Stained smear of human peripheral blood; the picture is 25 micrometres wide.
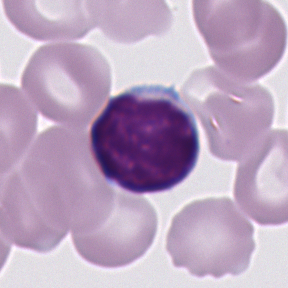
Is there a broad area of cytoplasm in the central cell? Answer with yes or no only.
No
